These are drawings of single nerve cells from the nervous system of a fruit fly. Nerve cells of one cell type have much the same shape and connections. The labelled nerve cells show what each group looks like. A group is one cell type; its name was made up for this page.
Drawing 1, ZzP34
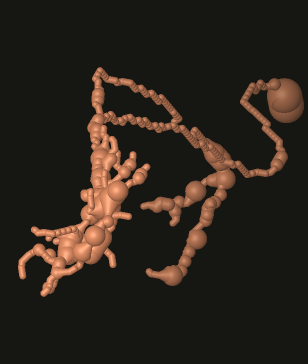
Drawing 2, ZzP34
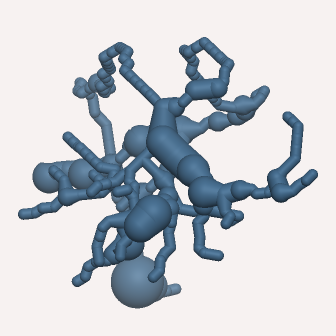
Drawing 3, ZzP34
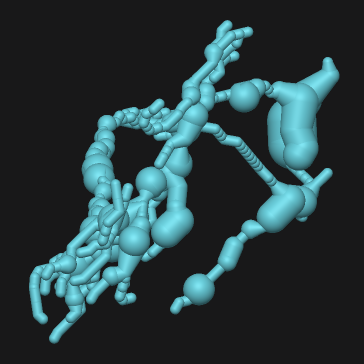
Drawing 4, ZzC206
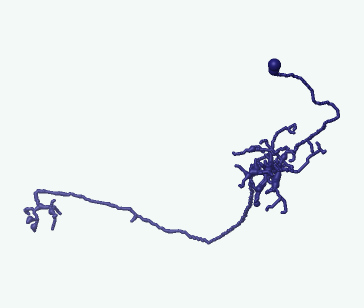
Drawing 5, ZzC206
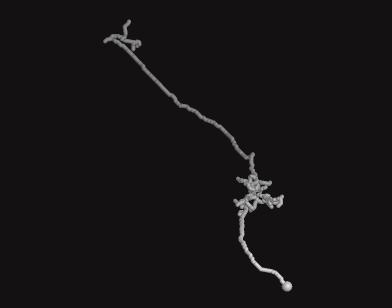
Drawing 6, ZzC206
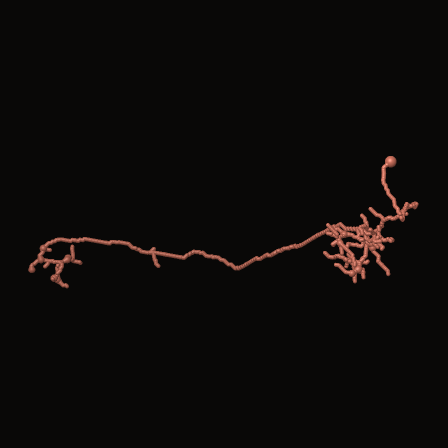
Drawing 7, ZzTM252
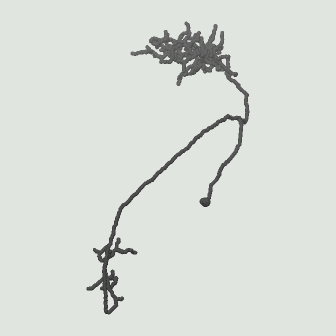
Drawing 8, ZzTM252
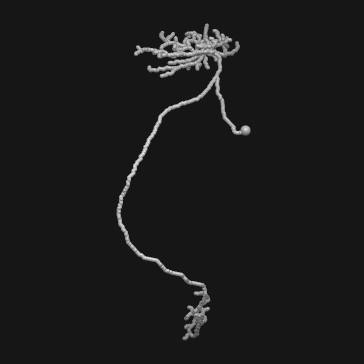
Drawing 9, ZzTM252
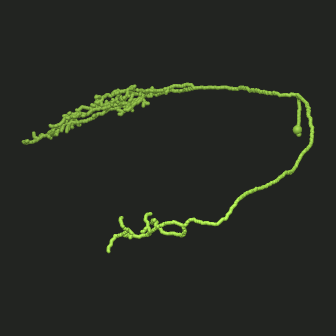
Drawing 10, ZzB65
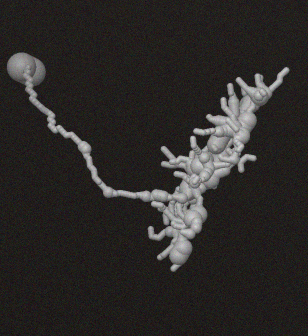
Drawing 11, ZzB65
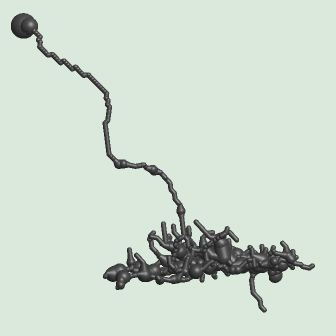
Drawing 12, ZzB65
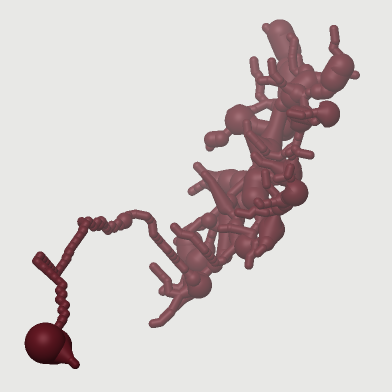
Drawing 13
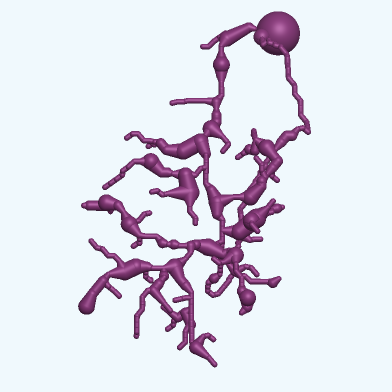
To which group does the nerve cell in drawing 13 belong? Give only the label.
ZzB65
